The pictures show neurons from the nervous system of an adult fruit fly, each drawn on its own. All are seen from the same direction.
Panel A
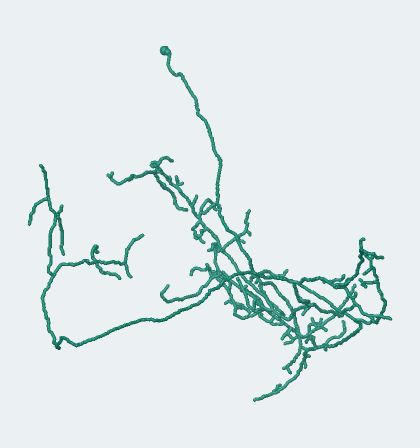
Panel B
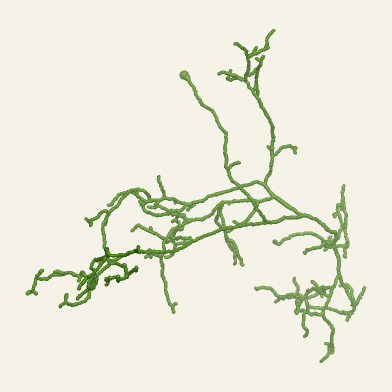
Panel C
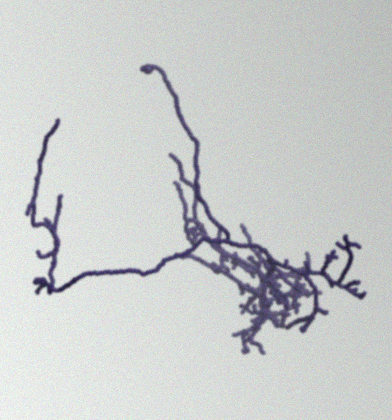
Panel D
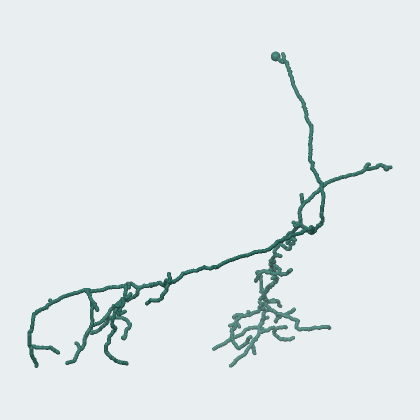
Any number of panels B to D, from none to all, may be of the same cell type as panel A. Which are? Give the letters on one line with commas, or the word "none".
C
